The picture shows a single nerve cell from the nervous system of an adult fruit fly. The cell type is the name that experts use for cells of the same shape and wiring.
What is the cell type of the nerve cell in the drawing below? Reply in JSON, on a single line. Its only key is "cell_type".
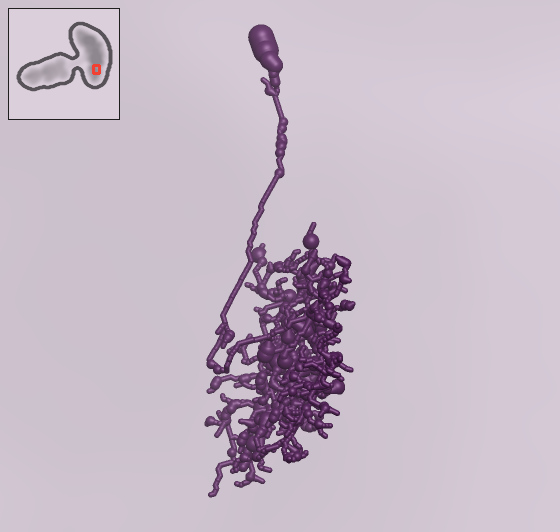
{"cell_type": "Pm5"}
